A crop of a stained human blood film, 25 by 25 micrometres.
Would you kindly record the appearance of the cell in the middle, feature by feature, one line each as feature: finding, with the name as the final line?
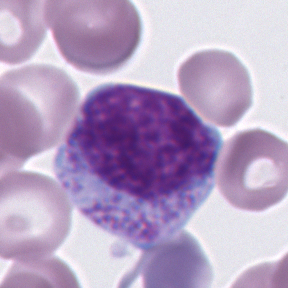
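Nucleus: single, unlobed
Position: nucleus toward the top, most cytoplasm below
Cytoplasm: pale greyish blue
Granules: many, fine, reddish-purple
Cell type: myelocyte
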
